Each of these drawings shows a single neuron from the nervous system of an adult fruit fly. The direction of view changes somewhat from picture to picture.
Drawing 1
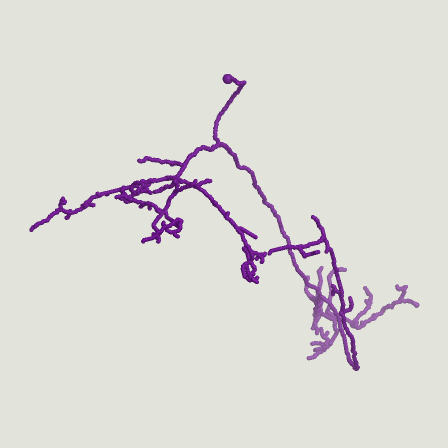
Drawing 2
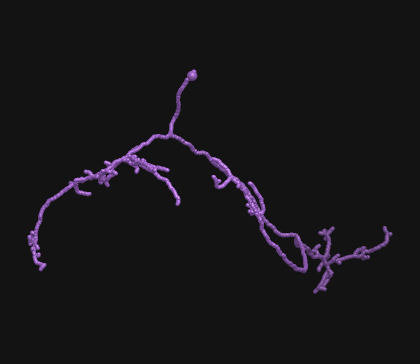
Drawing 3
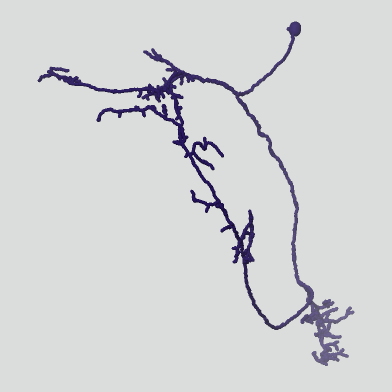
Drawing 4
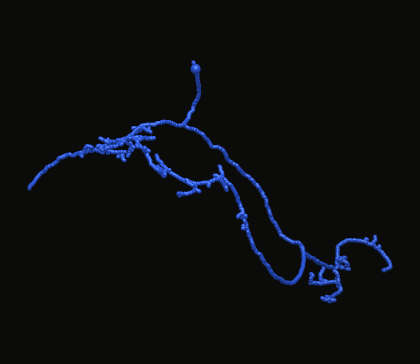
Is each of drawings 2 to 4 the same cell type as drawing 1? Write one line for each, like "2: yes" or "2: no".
2: yes
3: no
4: yes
